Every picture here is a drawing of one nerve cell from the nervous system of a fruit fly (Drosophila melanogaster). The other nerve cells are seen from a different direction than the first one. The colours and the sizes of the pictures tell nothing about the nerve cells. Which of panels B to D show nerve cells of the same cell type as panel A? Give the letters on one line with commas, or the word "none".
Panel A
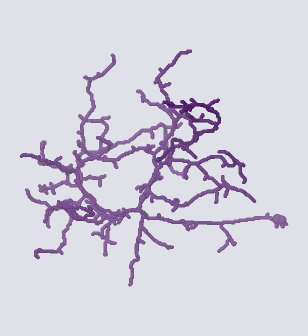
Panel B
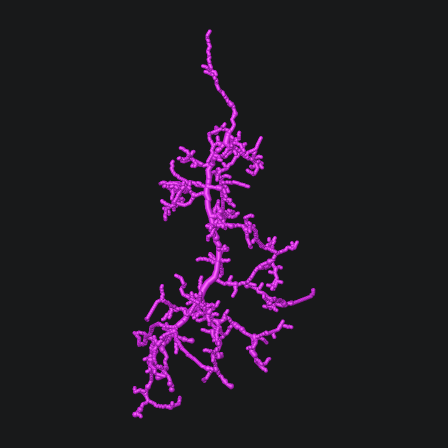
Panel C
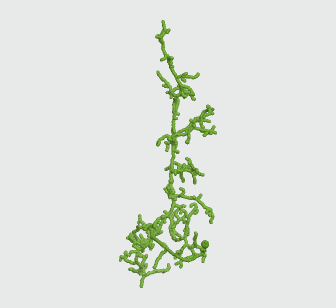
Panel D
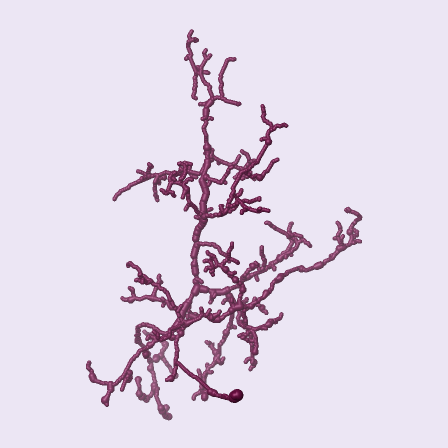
B, C, D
